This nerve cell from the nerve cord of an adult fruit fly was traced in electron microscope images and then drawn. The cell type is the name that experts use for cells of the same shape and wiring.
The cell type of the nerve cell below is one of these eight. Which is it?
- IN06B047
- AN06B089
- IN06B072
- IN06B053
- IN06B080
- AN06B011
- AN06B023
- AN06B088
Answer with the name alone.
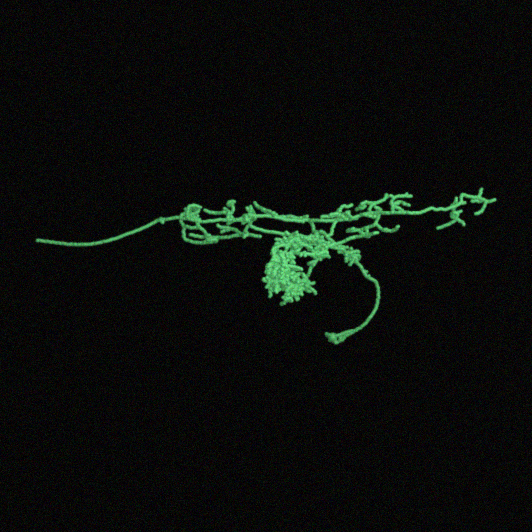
AN06B089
